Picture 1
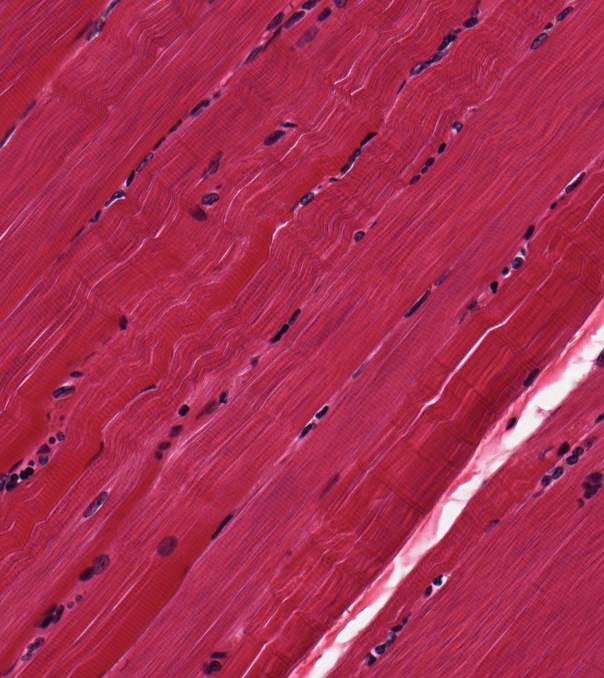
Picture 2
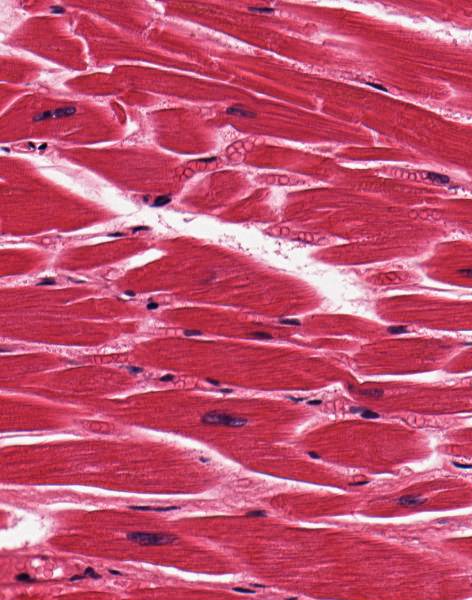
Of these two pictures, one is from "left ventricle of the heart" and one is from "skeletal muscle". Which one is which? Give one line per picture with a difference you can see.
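Site of picture 1: skeletal muscle. The nuclei are dark, elongated and lie at the edges of the fibres, aligned with their long axis.
Site of picture 2: left ventricle of the heart. The muscle fibres have single oval nuclei lying in the centre of the fibre.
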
